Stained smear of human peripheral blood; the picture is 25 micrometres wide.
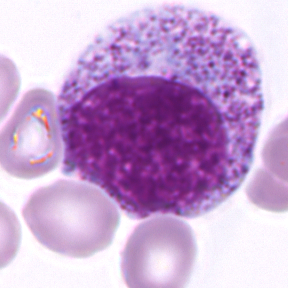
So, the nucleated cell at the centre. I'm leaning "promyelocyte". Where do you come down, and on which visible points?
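Yes, promyelocyte is the right name here. Look at the cytoplasm: many purple granules are scattered all through it, and that is what decides.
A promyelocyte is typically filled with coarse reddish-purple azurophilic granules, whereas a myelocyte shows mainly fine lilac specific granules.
Then the nucleus, which measures about 15 by 12 micrometres.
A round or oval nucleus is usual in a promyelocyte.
You will also see that the outline is round to slightly oval and smooth, and that red cells press against the cell on its left side and along its bottom.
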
